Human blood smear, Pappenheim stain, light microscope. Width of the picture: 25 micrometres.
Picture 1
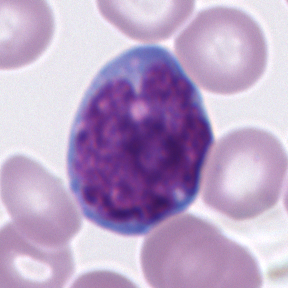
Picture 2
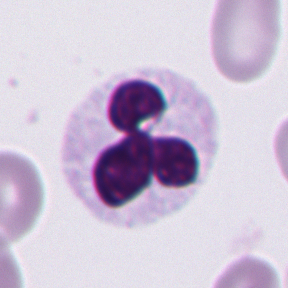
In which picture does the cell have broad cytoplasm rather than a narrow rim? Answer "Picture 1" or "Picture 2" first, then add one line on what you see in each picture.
Picture 2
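What picture 1 shows: The cytoplasm forms only a narrow rim around the nucleus.
What picture 2 shows: The cytoplasm is abundant and pale pinkish-lilac.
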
